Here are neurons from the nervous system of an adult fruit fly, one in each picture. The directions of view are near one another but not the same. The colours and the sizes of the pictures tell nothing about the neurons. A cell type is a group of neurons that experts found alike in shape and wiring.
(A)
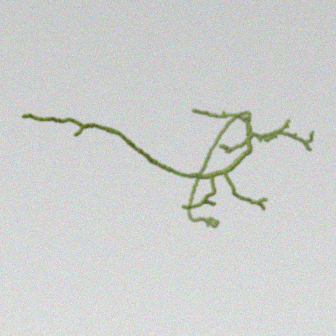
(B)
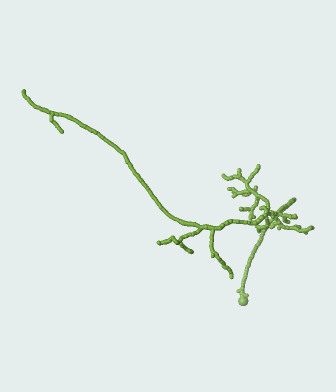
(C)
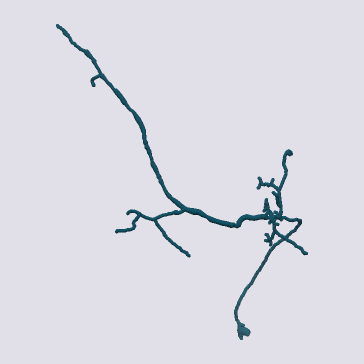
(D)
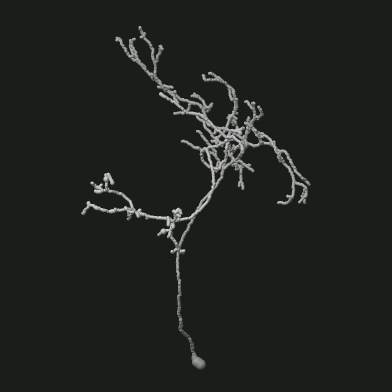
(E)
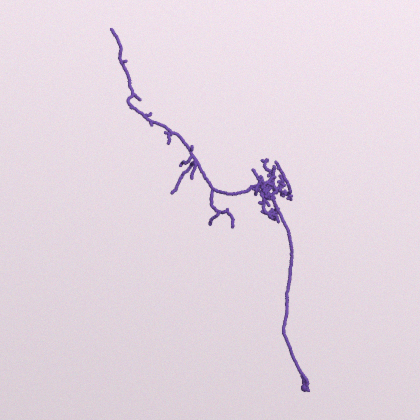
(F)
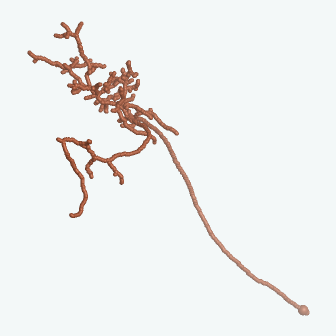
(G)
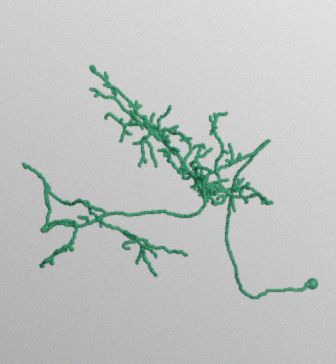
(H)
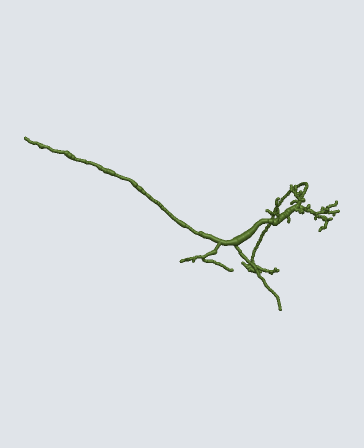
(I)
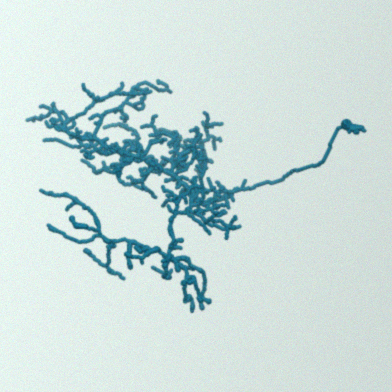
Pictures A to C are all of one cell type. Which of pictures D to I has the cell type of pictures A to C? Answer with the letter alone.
H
